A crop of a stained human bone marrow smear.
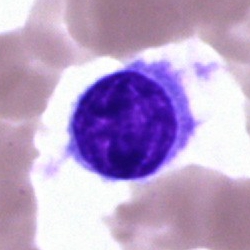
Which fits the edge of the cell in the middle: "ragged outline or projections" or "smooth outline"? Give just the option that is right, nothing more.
Ragged outline or projections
